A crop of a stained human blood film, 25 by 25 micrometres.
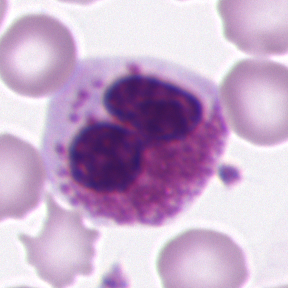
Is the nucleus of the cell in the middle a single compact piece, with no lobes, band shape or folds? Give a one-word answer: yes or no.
No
